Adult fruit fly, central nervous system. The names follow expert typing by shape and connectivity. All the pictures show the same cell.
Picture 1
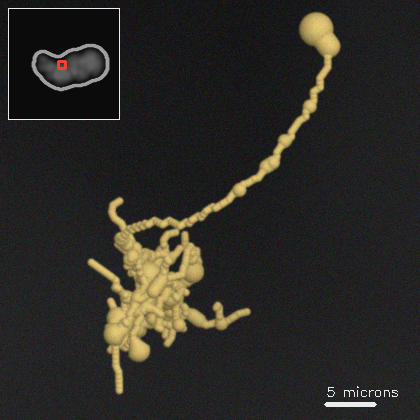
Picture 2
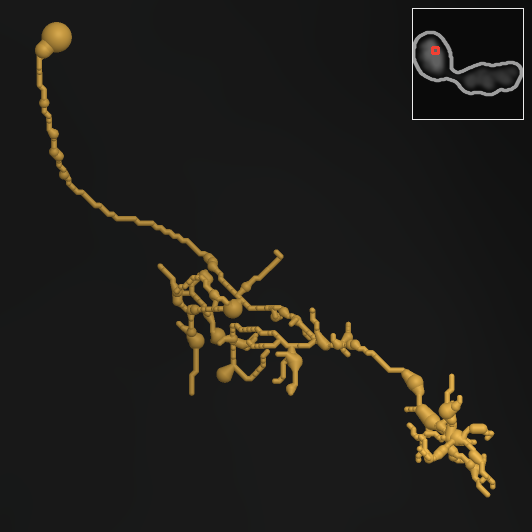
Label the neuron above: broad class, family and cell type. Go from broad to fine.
optic-lobe intrinsic neuron; Mi; Mi2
